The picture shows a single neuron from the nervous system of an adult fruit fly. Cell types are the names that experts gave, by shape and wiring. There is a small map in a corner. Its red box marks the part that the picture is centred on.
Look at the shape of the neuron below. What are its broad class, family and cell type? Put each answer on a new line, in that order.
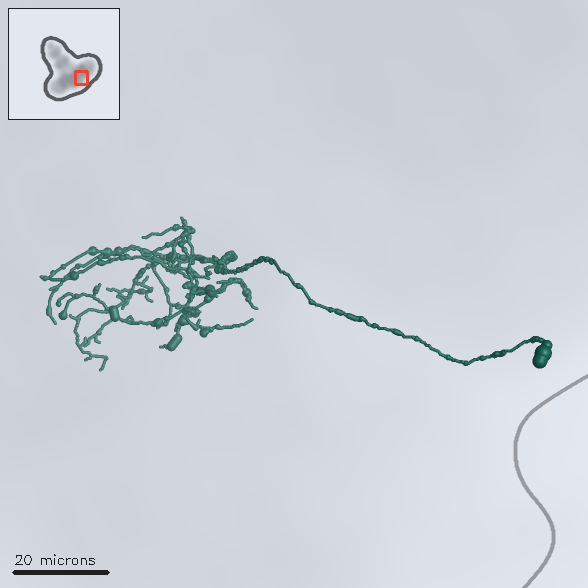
central-brain intrinsic neuron
hemilineage LALa1_anterior
CB2066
